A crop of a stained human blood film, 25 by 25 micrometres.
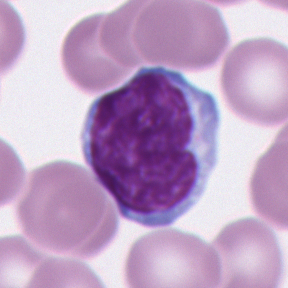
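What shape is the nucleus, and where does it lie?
Oval, with a shallow notch in its lower right edge, set toward the left so the band of cytoplasm is wider on the right.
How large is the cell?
About 14 by 12 micrometres, with the nucleus filling about 70% of its area.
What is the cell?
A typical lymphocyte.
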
